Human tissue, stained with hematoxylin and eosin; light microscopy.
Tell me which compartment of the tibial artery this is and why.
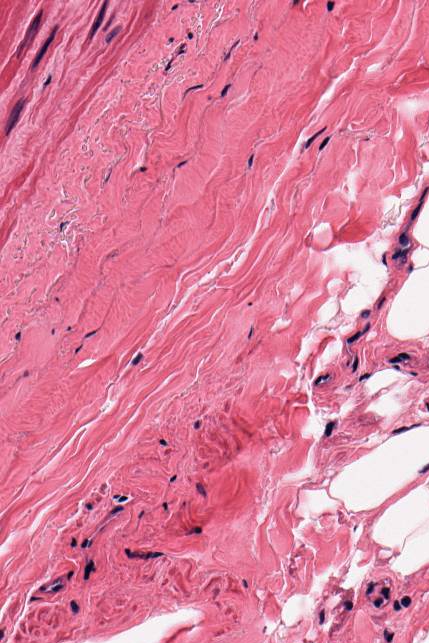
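Tunica adventitia is the part shown. Dense, pink-staining collagen bundles make up most of the field, many with a wavy outline.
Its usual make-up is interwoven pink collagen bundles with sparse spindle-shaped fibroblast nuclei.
Here the nuclei are sparse, dark and mostly spindle-shaped, scattered between the bundles.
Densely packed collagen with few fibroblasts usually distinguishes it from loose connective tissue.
Adipocytes, seen as clear empty spaces, lie along the right edge.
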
